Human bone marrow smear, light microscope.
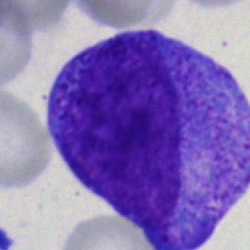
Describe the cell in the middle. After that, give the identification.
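Look first at the nucleus: it takes up the left and central part of the cell, so the cytoplasm lies mostly on the right. It stains a dark purple. Fine purple-red granules are scattered through that cytoplasm. On the right side, next to the nucleus, you'll find a paler area. This cell is a promyelocyte.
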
